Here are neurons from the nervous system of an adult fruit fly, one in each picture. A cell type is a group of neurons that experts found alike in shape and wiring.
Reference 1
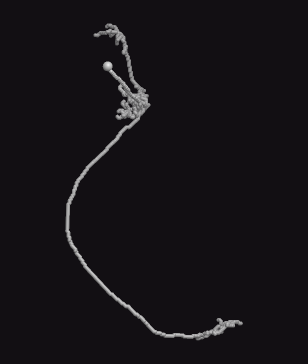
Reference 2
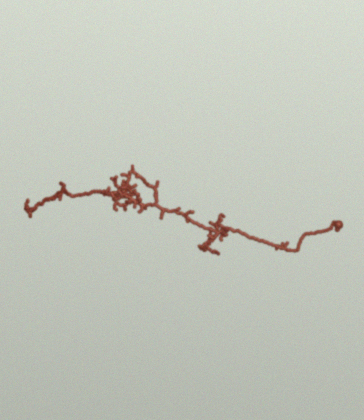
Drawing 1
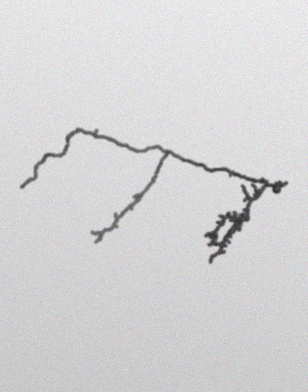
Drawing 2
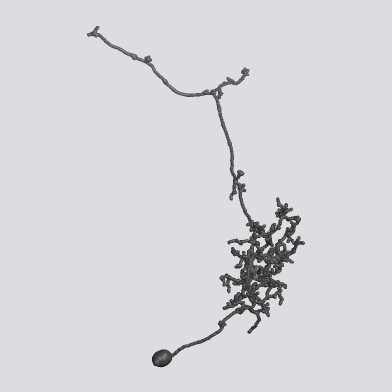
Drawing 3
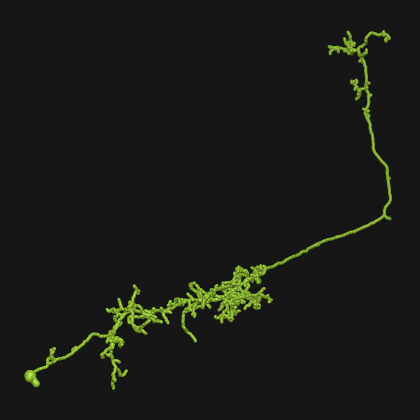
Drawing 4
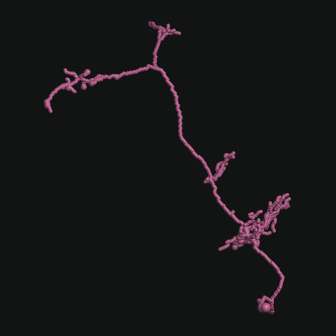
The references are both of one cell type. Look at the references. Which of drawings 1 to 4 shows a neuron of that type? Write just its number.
3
